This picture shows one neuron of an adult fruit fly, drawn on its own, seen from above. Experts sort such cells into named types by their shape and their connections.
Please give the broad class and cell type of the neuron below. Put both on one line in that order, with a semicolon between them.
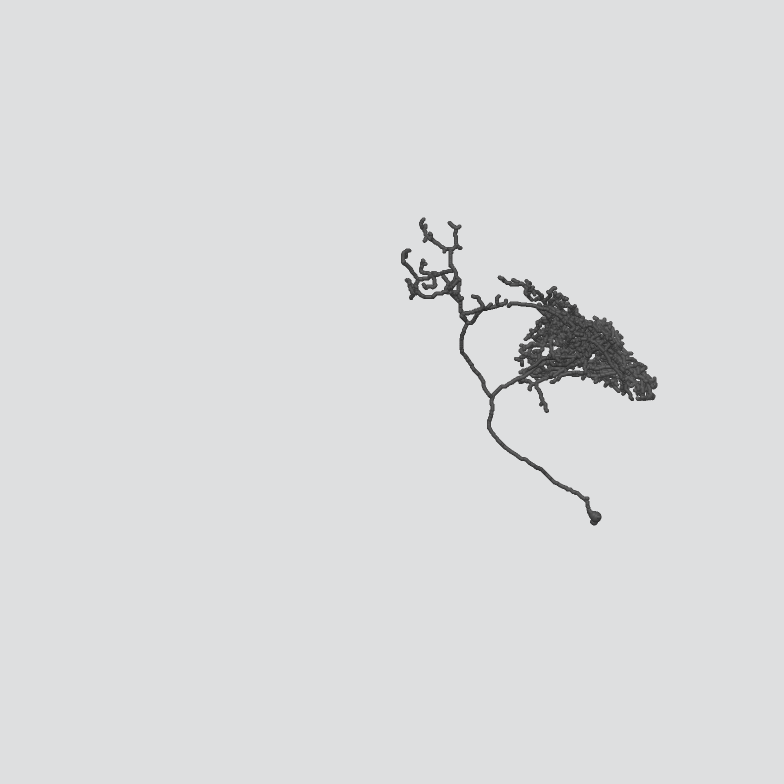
central-brain intrinsic neuron; AVLP758m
